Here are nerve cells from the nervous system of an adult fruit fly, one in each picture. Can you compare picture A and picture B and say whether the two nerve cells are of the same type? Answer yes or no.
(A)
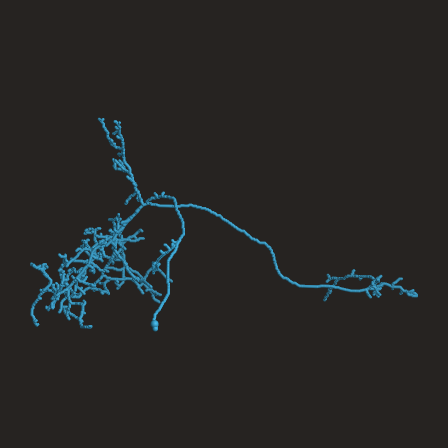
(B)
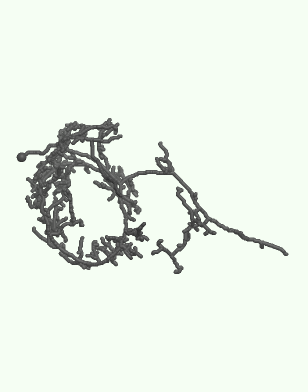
no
